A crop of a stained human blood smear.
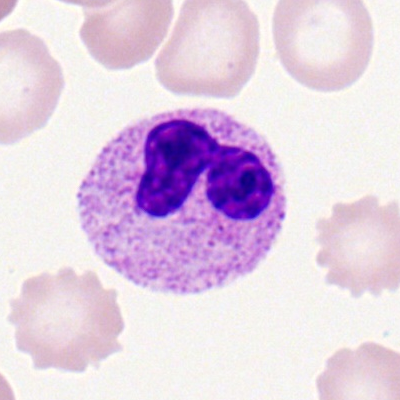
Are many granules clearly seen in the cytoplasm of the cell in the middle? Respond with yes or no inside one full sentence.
Yes, this cell's cytoplasm carries many visible granules.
